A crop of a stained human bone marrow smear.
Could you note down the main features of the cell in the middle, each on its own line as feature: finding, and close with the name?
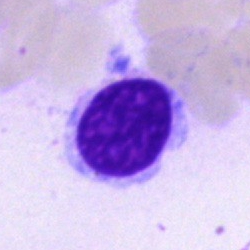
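Chromatin: dark purple, coarsely clumped, paler streaks between clumps
Cytoplasm: thin pale greyish-blue rim around nucleus
Granules: none seen
Edge: irregular, frayed, not smooth
Name: lymphocyte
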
